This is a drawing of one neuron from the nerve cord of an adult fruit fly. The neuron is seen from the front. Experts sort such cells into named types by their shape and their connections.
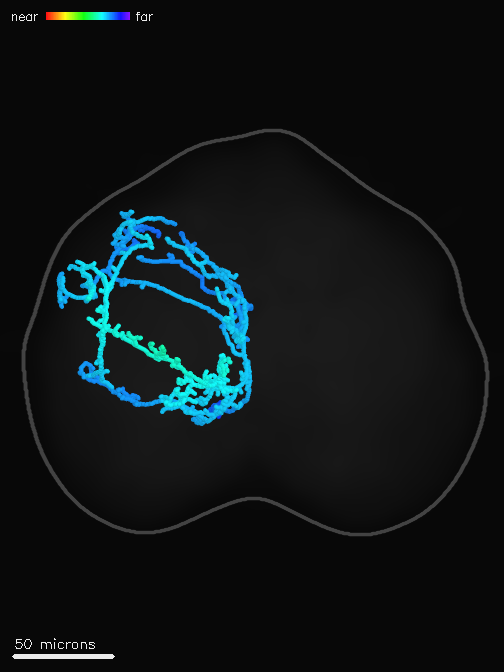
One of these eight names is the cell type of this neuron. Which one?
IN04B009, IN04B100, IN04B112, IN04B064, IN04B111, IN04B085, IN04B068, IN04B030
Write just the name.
IN04B068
